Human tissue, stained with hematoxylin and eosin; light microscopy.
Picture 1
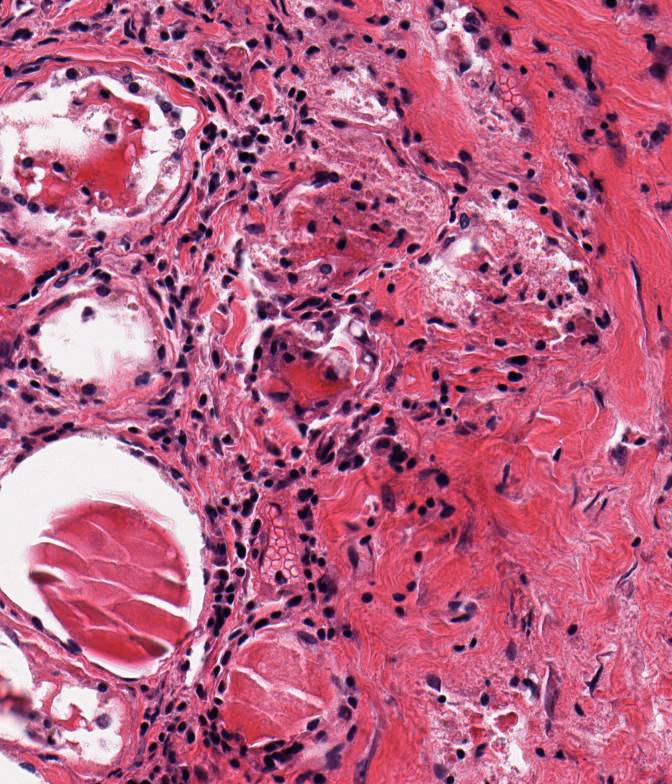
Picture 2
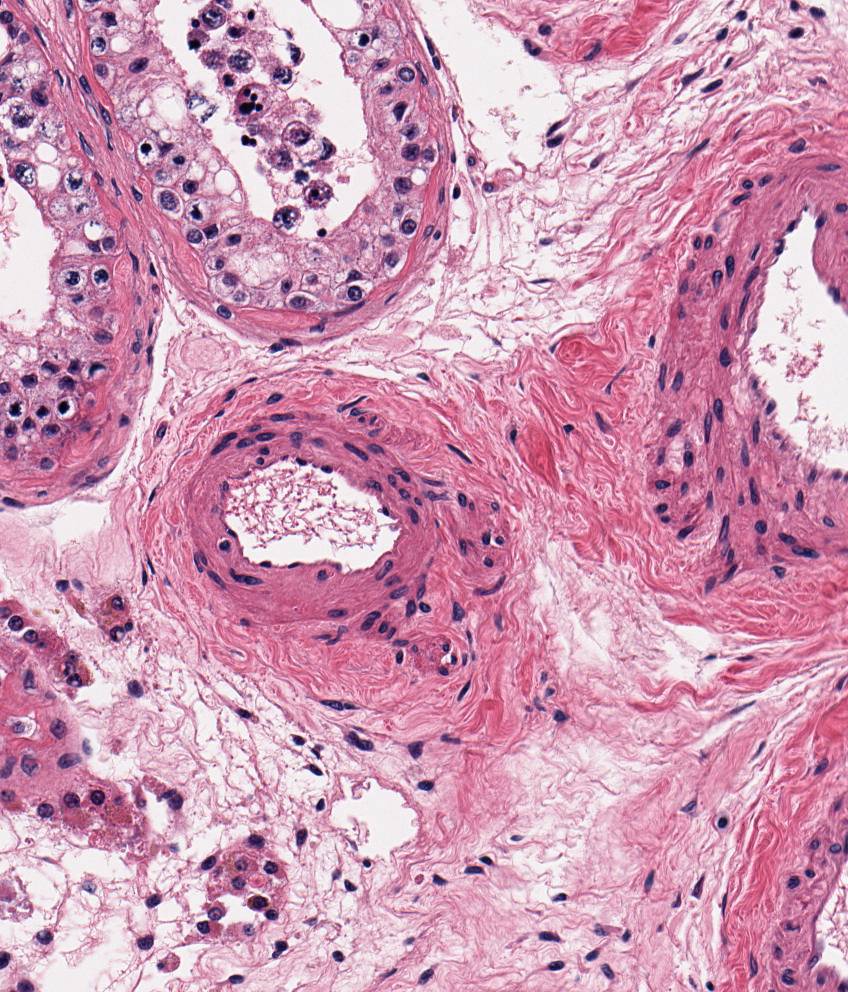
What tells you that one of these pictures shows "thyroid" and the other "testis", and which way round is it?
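The thyroid appears in picture 1 and the testis in picture 2. Round structures filled with pink material line the left edge of picture 1; the largest, at lower left, holds a solid pink mass broken by several cracks. The right half is mostly dense, wavy, deeply eosinophilic collagen bundles. Small dark round nuclei crowd the band between the left-hand round structures and the centre. In picture 2, upper left tubules are lined by several layers of round-nucleated cells with many clear cytoplasmic vacuoles, and each is wrapped by a thin pink fibrous layer with flattened, elongated nuclei. At the lower left, clusters of polygonal cells with pink cytoplasm and round nuclei contain golden-brown granules.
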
